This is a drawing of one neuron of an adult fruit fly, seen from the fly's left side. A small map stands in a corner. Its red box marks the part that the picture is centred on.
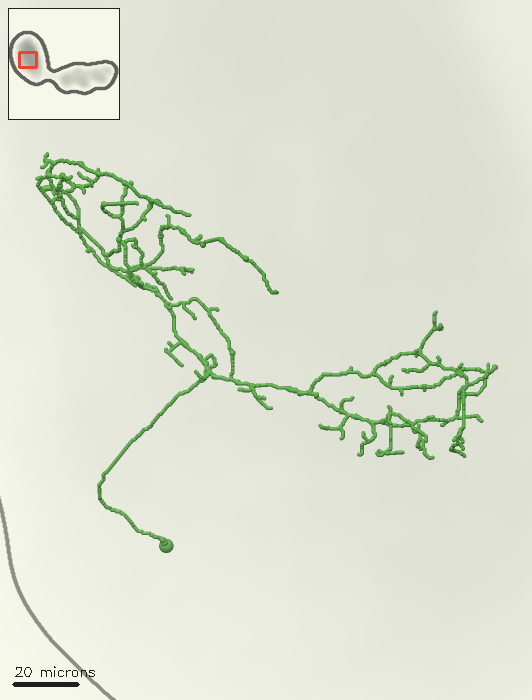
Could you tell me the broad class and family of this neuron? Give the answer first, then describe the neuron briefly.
This is a central-brain intrinsic neuron. The family is hemilineage LALa1_anterior. By the scale bar it is about 150 microns wide in this view. Dozens of branch ends can be seen.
